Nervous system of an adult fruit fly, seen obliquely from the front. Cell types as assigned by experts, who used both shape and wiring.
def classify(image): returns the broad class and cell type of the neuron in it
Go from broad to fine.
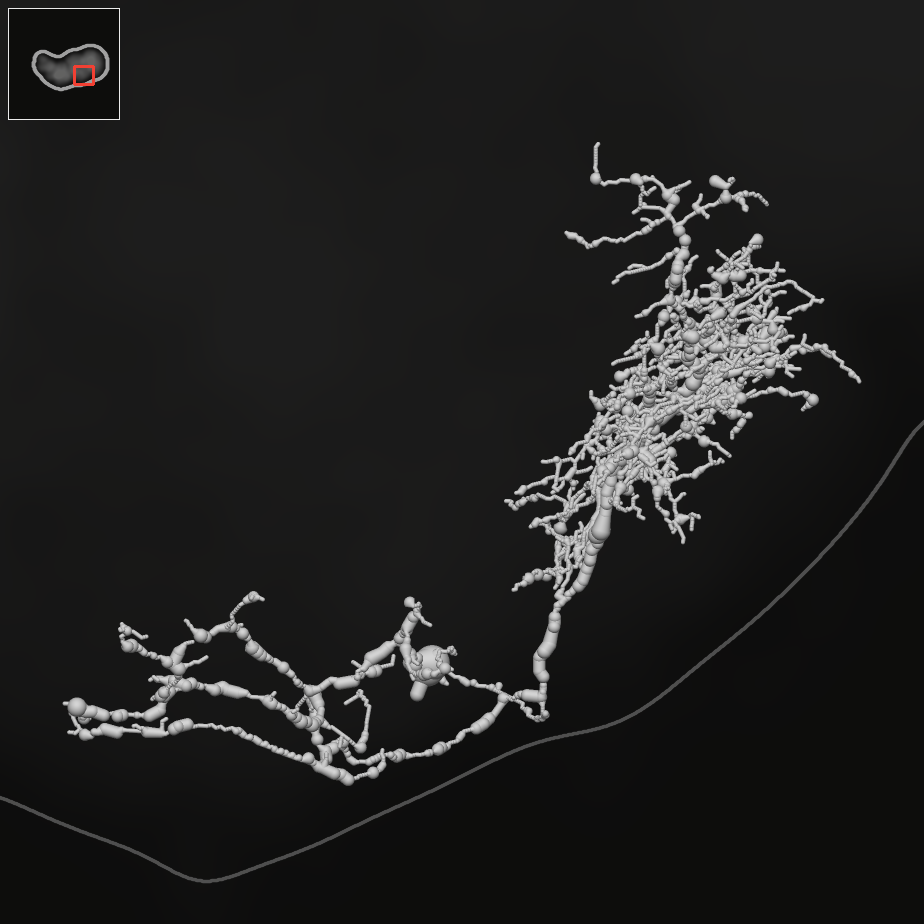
central-brain intrinsic neuron; GNG148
